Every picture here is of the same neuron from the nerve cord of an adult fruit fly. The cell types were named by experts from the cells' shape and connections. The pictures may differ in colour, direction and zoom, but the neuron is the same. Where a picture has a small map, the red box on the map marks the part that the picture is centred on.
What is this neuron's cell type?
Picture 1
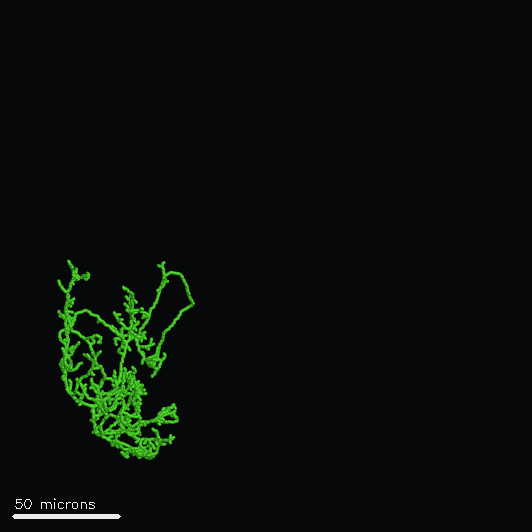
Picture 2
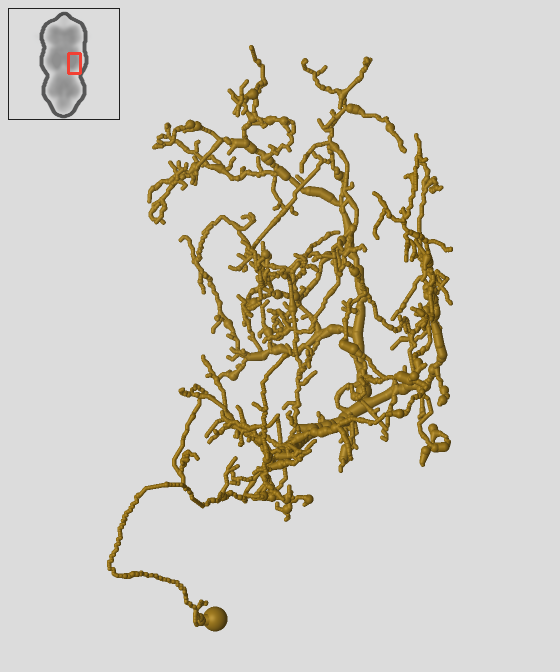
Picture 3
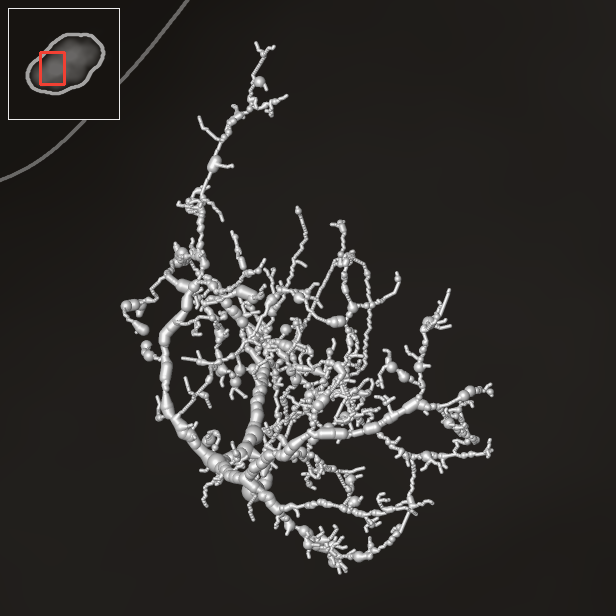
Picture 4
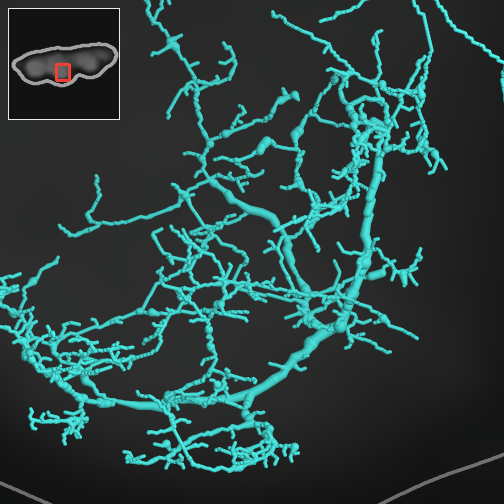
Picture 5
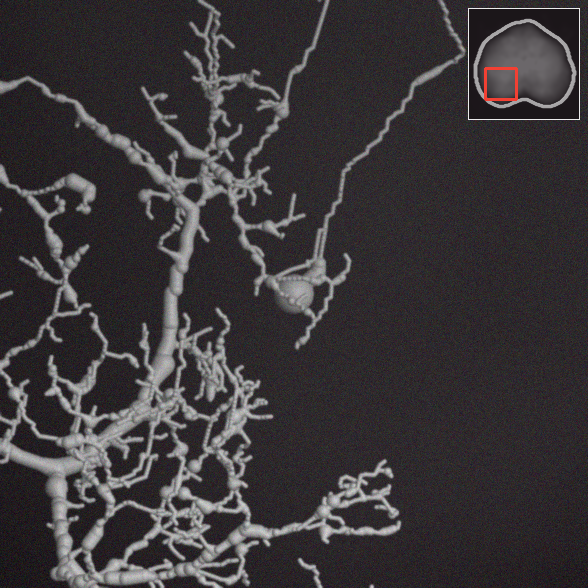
IN03A033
